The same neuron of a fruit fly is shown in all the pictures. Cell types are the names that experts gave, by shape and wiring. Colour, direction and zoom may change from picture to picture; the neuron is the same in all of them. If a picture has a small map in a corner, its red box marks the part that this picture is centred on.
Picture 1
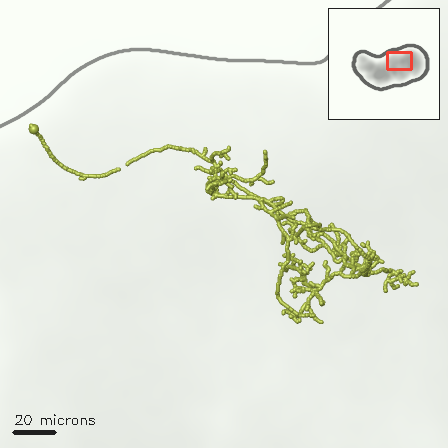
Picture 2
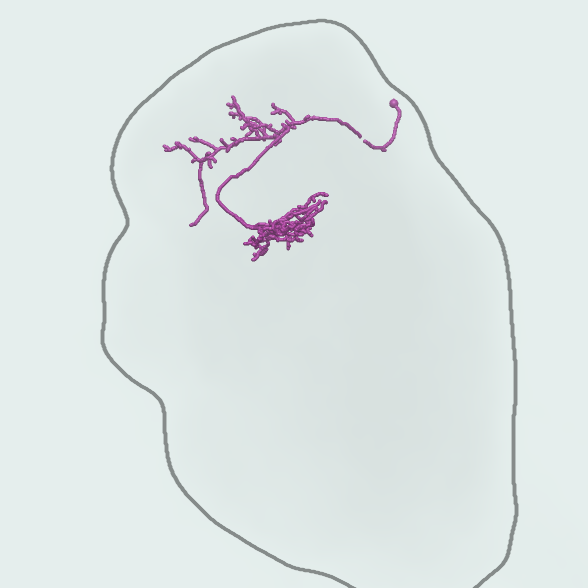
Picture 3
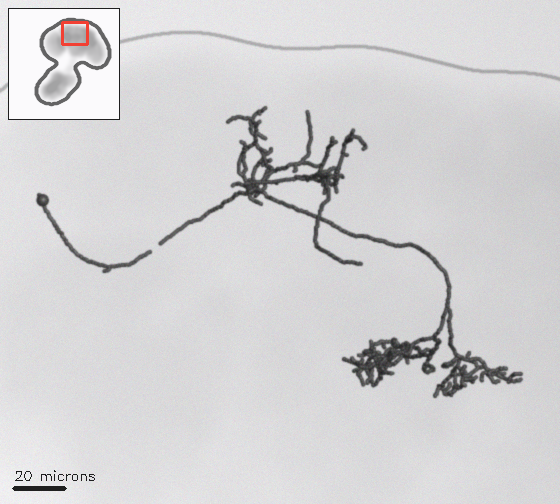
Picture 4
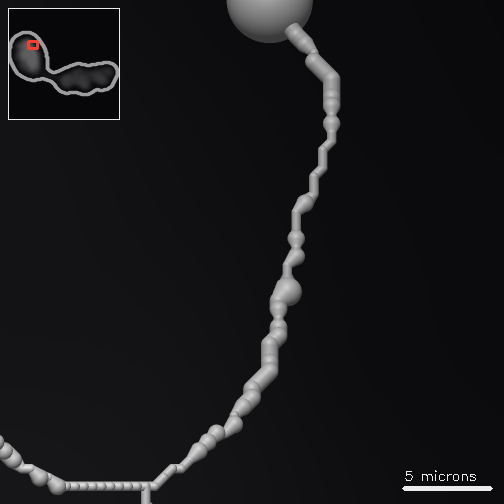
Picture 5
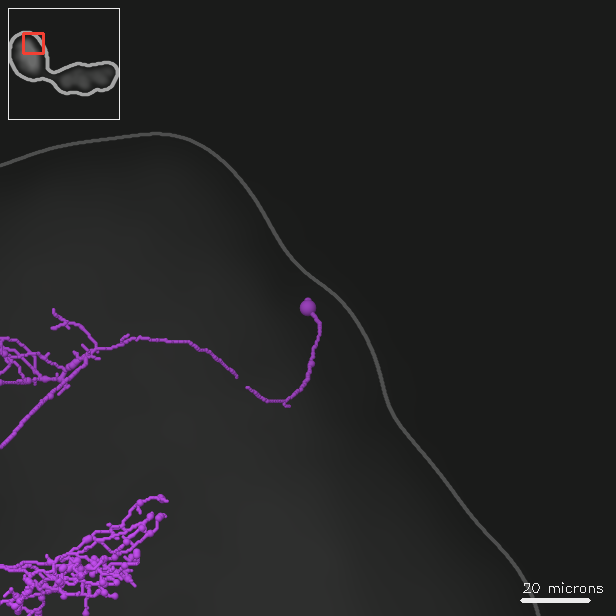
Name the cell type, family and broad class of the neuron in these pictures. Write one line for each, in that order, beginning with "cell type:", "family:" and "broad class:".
cell type: FB2G_a
family: hemilineage DL1_dorsal
broad class: central-brain intrinsic neuron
